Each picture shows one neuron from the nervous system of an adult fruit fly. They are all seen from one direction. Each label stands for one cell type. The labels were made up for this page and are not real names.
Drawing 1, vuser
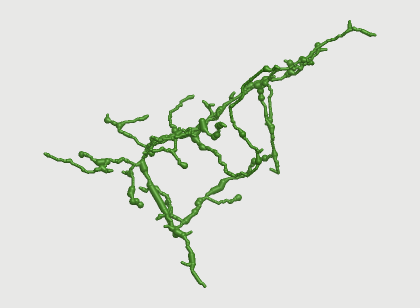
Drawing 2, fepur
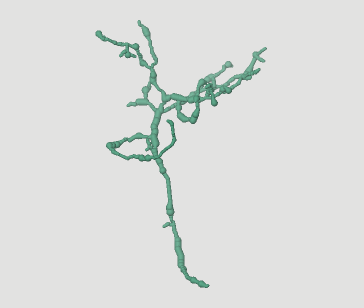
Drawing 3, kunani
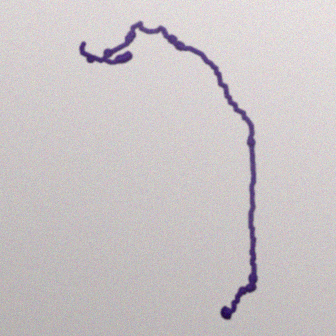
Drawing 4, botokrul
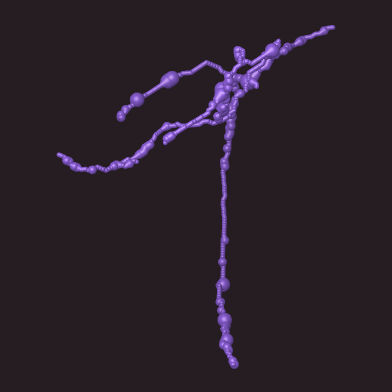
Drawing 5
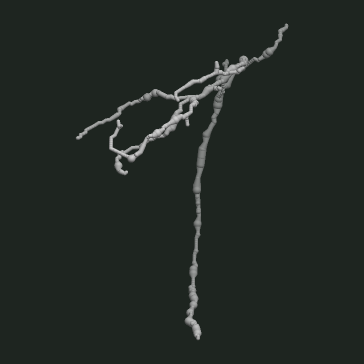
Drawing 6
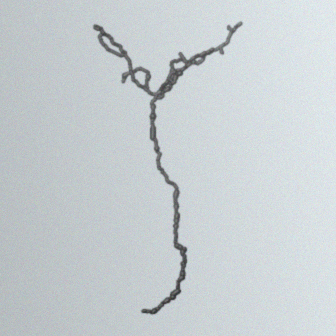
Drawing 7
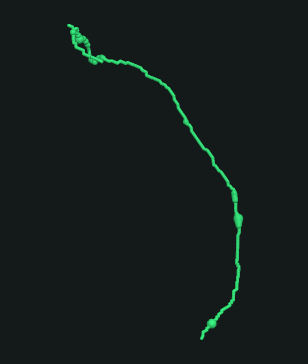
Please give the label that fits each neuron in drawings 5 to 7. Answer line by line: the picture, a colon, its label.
5: botokrul
6: fepur
7: kunani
